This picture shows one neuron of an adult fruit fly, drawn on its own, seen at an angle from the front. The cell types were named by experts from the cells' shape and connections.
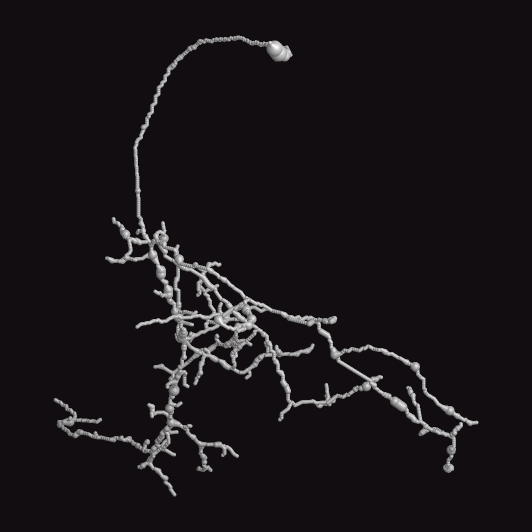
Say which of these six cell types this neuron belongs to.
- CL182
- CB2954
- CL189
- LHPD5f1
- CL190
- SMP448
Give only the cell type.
CL189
